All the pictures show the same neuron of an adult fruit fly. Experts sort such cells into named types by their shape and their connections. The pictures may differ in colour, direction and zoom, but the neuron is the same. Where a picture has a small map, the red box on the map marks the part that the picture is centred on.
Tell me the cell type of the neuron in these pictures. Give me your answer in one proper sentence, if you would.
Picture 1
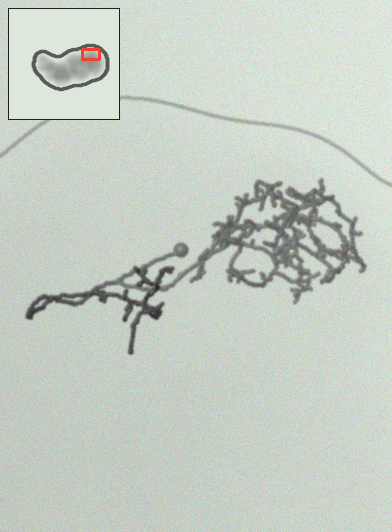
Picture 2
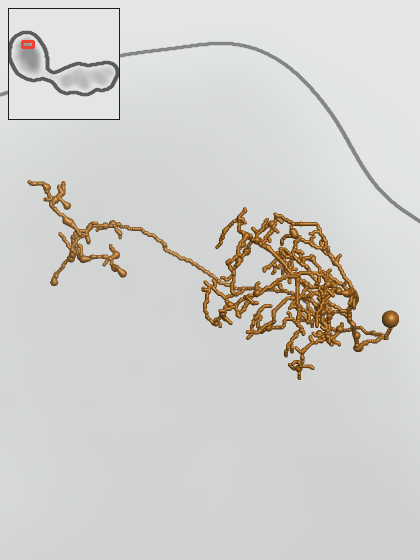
This neuron is a member of the LHPV5a2 cell type.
